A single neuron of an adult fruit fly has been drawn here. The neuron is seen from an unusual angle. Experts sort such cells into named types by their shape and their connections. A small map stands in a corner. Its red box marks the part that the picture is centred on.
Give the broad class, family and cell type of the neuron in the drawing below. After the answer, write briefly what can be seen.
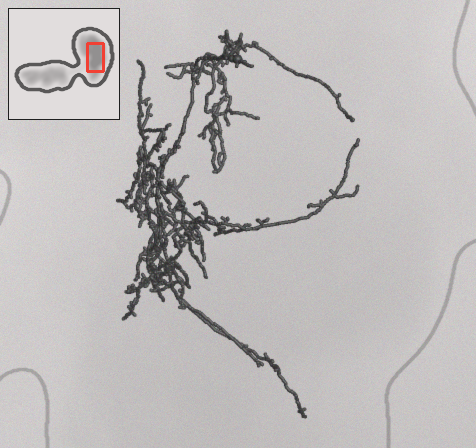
Its broad class is central-brain intrinsic neuron. Its family is hemilineage SLPpl1. It is of cell type PLP080. The cell body can be seen at the top of the picture. The picture shows dozens of branch ends.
